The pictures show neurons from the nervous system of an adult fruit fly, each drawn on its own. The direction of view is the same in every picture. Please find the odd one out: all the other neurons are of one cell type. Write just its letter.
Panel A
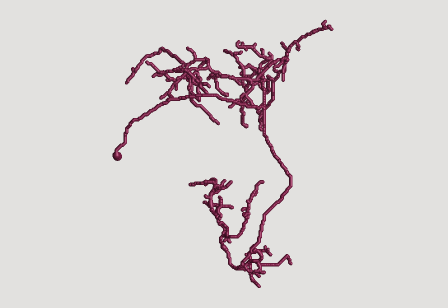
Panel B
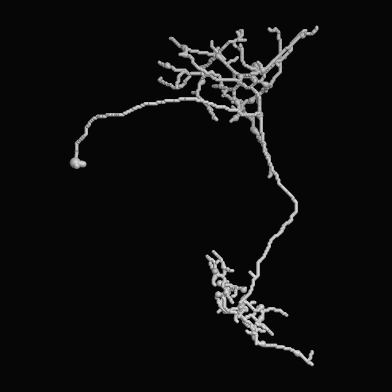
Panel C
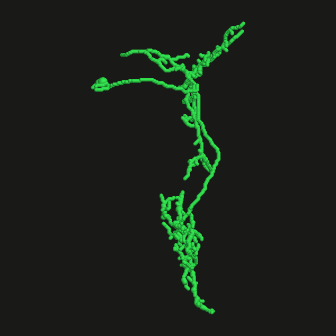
C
